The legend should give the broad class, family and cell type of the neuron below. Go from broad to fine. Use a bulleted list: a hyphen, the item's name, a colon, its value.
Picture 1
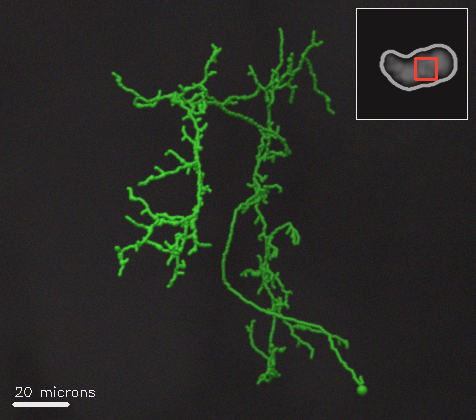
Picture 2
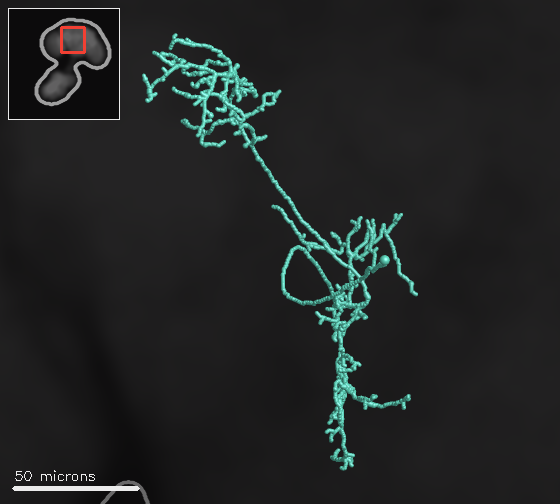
- broad class: central-brain intrinsic neuron
- family: hemilineage PSa1
- cell type: AVLP461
